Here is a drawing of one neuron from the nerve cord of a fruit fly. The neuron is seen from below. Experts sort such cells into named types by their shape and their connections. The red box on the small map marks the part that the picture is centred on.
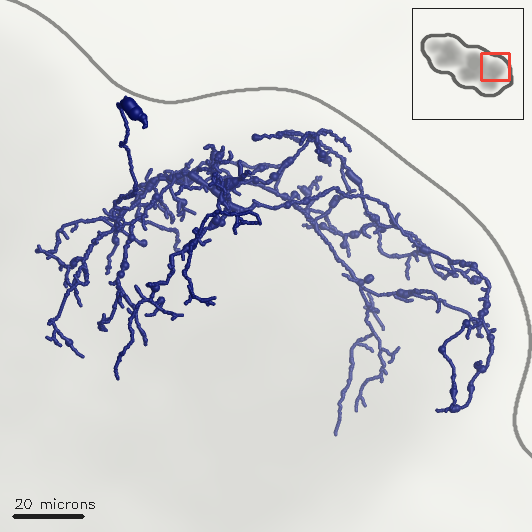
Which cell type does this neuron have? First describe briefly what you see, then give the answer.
From left to right in the picture it spans about 130 microns. Dozens of branch ends can be seen. It is a nerve-cord intrinsic neuron. Its cell type is IN03A065.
